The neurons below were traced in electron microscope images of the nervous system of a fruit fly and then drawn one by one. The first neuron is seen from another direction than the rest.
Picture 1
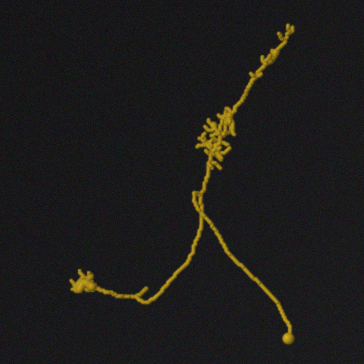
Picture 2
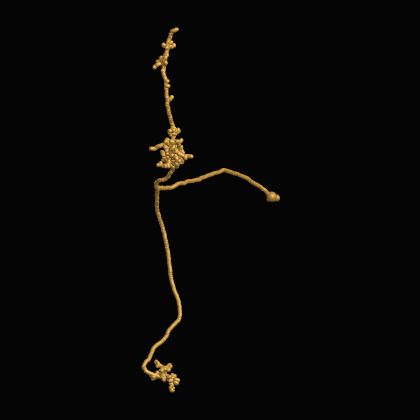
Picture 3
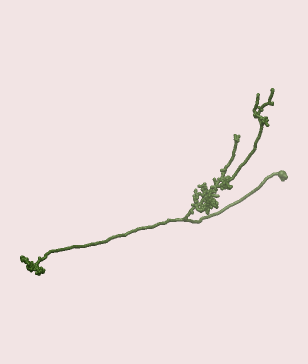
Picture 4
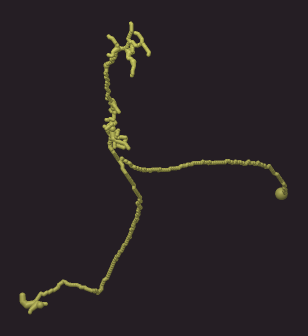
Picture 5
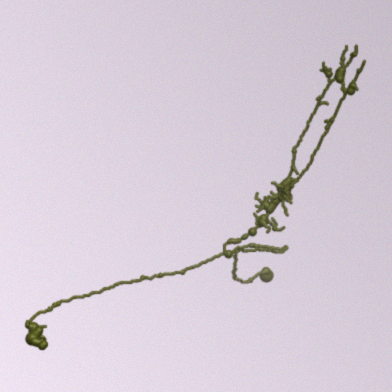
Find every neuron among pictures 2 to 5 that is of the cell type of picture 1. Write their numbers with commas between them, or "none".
2, 3, 4, 5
